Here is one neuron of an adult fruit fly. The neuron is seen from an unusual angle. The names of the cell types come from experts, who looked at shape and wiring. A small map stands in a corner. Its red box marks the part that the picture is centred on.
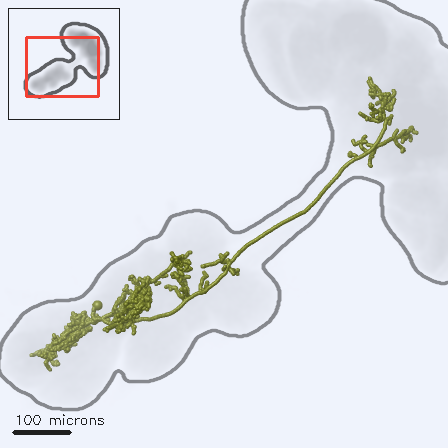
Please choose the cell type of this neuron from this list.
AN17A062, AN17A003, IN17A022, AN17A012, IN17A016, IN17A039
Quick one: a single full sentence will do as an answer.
This neuron has been assigned cell type AN17A012.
